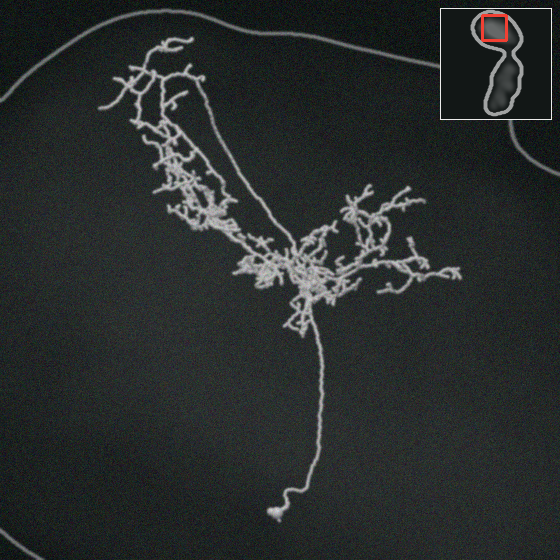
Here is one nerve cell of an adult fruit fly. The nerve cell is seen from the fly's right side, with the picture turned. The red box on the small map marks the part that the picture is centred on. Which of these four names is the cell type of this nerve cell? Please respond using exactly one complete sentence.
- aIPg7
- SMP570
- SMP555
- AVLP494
The cell type that this nerve cell has is AVLP494.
